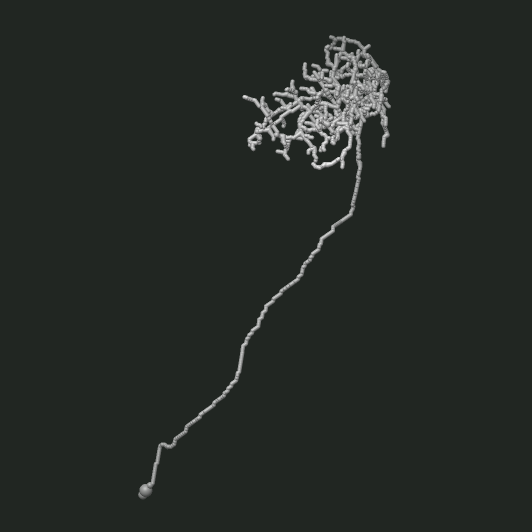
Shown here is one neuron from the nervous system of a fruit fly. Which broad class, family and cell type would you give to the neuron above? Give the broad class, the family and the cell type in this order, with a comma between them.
optic-lobe intrinsic neuron, Li, Li25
